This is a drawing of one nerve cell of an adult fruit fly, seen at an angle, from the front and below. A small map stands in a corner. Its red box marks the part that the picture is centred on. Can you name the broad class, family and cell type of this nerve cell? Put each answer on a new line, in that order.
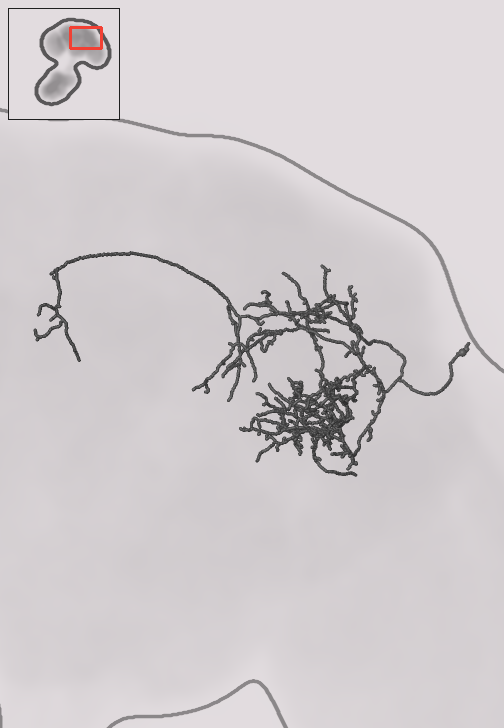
central-brain intrinsic neuron
hemilineage LHl1
AVLP734m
